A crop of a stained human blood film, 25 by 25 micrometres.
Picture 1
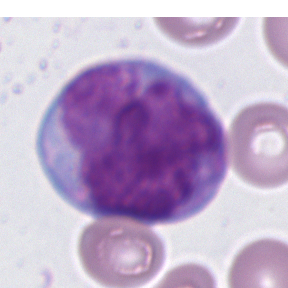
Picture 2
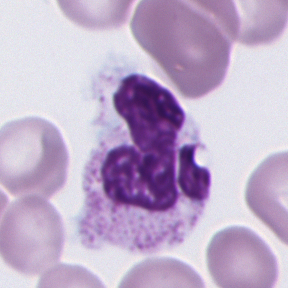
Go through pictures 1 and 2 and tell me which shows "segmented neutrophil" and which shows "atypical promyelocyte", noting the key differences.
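As I see it, the atypical promyelocyte is in picture 1 and the segmented neutrophil in picture 2. In picture 1 the outline is round and smooth, and the cell measures about 17 by 15 micrometres. In picture 2, by contrast, the outline is irregular and faintly ragged rather than smoothly round. The nucleus in picture 1 fills most of the cell, leaving a modest rim of cytoplasm, and a curved fold line runs near its centre. Turning to picture 2, I find dark purple, coarsely clumped chromatin and no visible nucleoli.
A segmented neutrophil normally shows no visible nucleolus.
The cytoplasm of picture 1 is pale greyish blue and holds no vacuoles. That of picture 2 is filled with fine pink-violet granules, packed most densely in the lower part, and between them it is pale and nearly colourless.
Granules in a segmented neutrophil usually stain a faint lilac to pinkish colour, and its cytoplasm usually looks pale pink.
Lastly, a red cell touches the lower edge of the cell in picture 1.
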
